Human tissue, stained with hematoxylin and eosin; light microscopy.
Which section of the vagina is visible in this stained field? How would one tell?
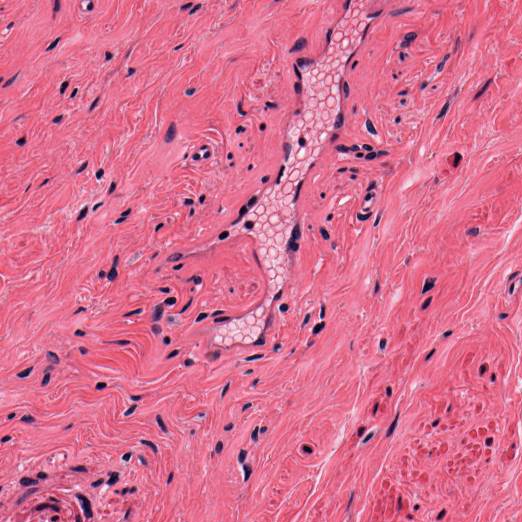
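I'd call this dense connective tissue. Pink fibrous stroma fills almost everything, its collagen in wavy, interlacing bundles. Small, dark spindle to oval nuclei sit scattered singly among them; I find no epithelium or glands anywhere.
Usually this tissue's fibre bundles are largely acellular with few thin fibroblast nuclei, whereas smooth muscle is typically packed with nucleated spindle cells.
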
